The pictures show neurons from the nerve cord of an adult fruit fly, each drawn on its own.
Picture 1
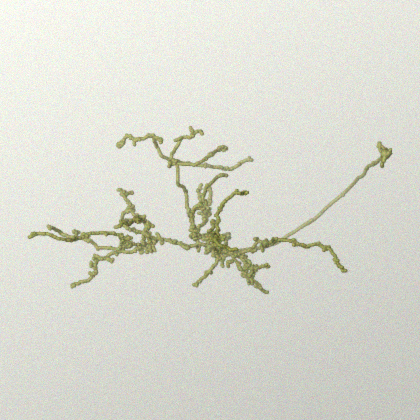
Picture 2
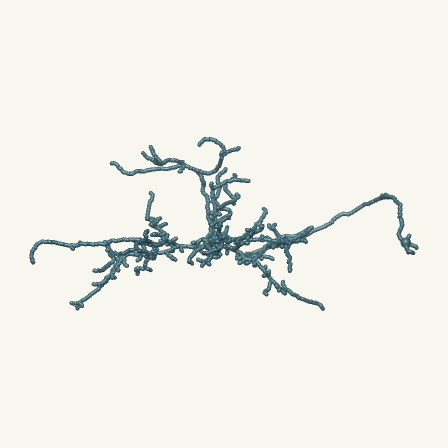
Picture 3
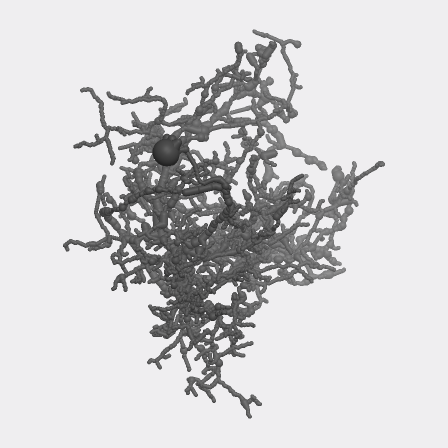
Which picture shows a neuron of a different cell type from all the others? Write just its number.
3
